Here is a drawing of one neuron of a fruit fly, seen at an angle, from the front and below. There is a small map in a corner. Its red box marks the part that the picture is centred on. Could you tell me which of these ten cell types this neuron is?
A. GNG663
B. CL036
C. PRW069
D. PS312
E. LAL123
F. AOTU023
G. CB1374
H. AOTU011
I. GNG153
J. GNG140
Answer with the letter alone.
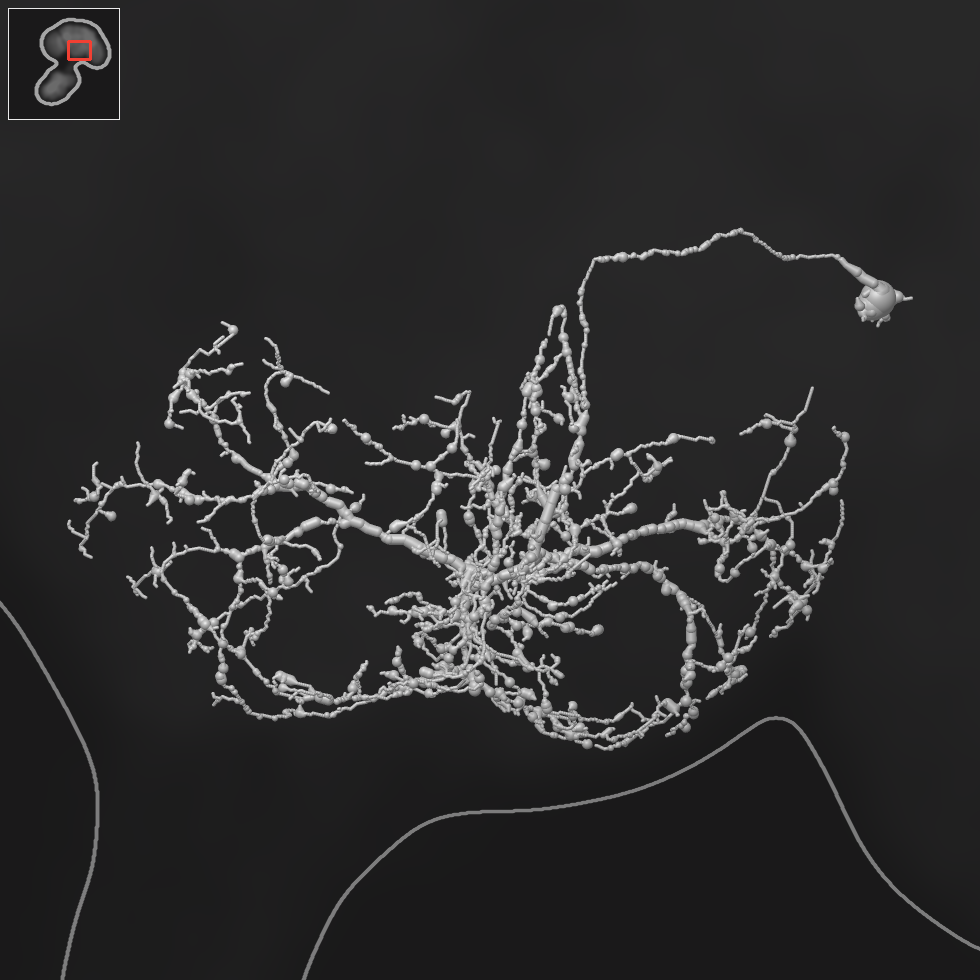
I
